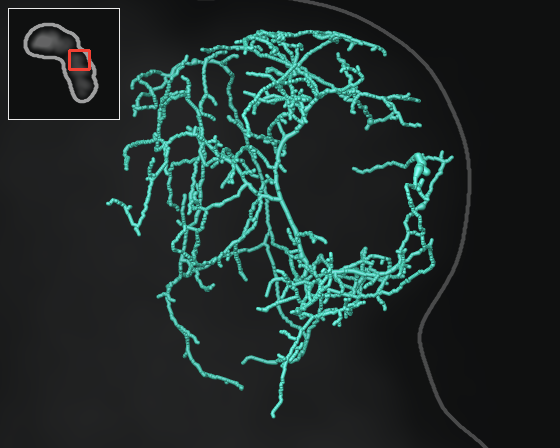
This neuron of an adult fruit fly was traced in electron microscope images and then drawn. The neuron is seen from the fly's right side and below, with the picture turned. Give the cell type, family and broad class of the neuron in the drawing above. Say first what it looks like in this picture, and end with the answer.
In this view it is about as wide as it is tall. It is of cell type IN04B009. The family is hemilineage 04B. This is a nerve-cord intrinsic neuron.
